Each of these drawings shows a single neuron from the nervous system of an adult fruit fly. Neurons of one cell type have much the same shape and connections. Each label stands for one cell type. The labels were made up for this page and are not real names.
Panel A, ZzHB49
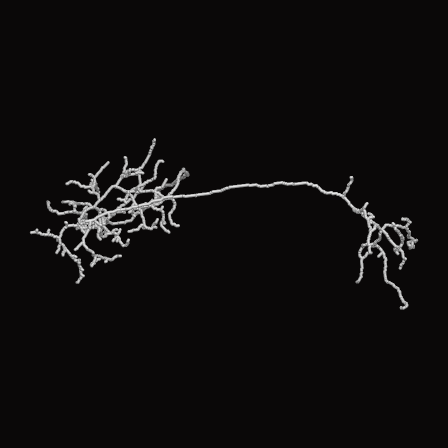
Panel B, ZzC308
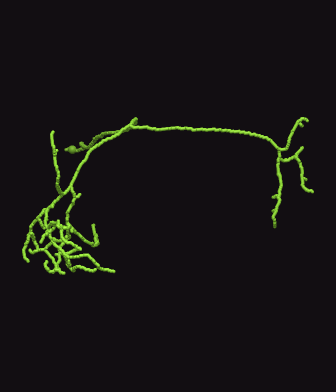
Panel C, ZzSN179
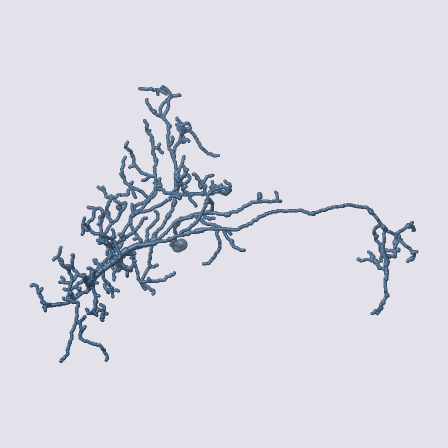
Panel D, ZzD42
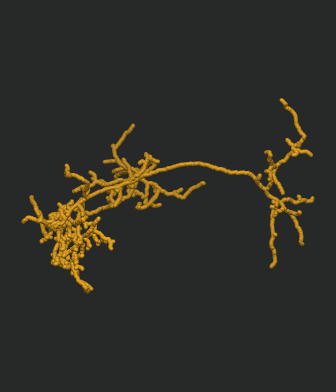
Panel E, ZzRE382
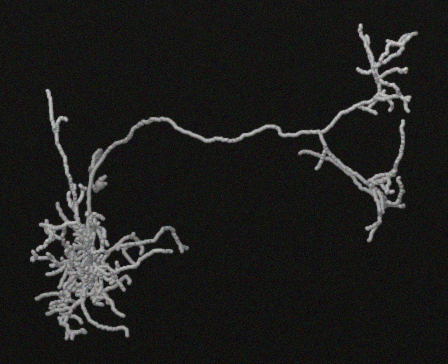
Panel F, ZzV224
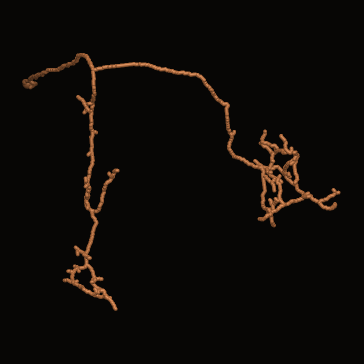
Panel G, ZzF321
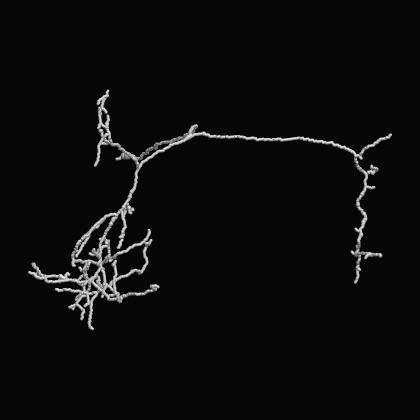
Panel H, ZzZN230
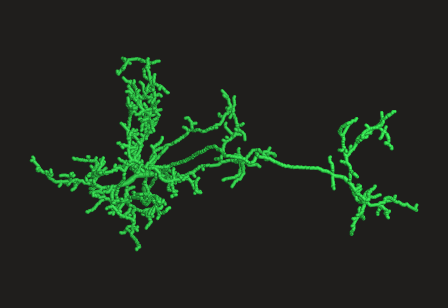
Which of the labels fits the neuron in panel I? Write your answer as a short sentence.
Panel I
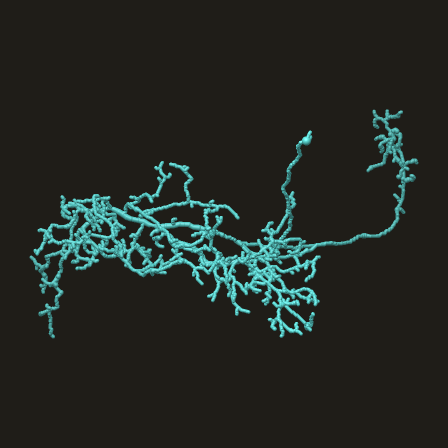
It belongs to ZzSN179.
